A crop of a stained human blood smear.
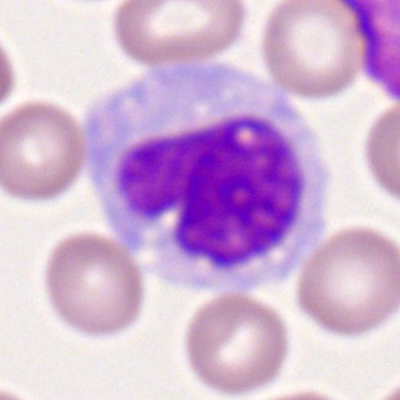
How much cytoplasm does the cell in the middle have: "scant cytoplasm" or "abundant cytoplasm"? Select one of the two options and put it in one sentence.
A wide area of cytoplasm encircles its nucleus.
